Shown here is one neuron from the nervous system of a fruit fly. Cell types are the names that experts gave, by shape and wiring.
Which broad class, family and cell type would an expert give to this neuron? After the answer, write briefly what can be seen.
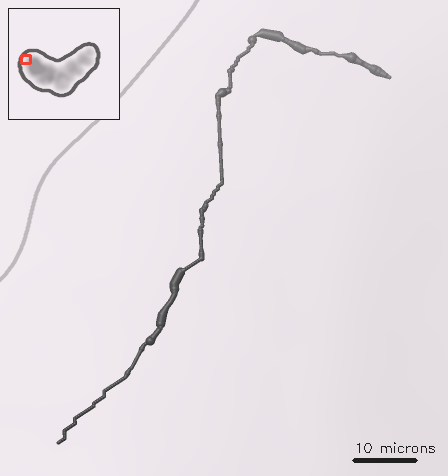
This is a photoreceptor or other optic-lobe sensory neuron. The name of its family is class visual. The cell type is R8y. The drawing shows no cell body. By the scale bar it is about 70 microns tall in this view. There are a dozen or fewer branch ends.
